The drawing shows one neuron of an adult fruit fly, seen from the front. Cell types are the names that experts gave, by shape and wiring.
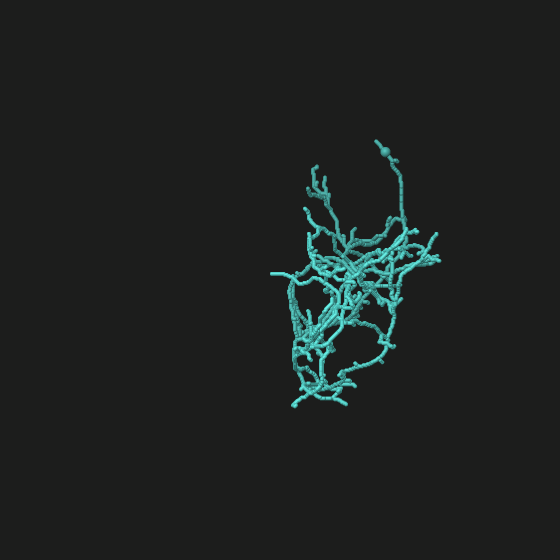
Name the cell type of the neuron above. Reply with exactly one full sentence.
Of the cell type IN17A037 is this neuron.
